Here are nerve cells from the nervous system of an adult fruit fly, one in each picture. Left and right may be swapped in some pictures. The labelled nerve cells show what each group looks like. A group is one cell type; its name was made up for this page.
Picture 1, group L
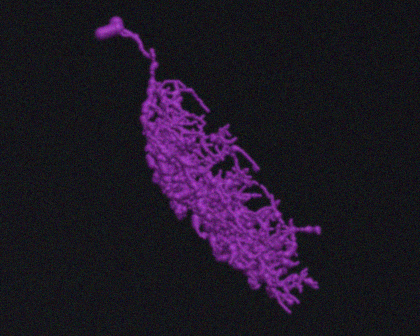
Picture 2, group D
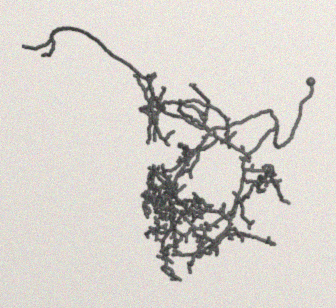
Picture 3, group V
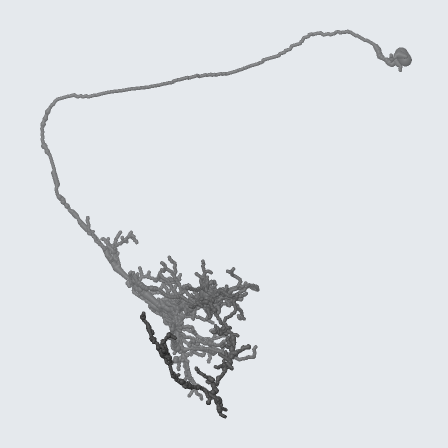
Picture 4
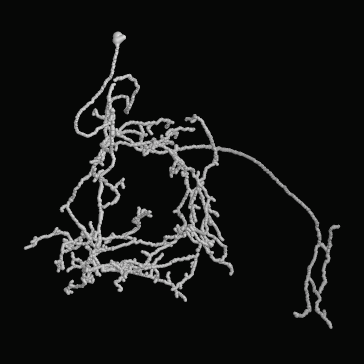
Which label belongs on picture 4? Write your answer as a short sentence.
It belongs to group D.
